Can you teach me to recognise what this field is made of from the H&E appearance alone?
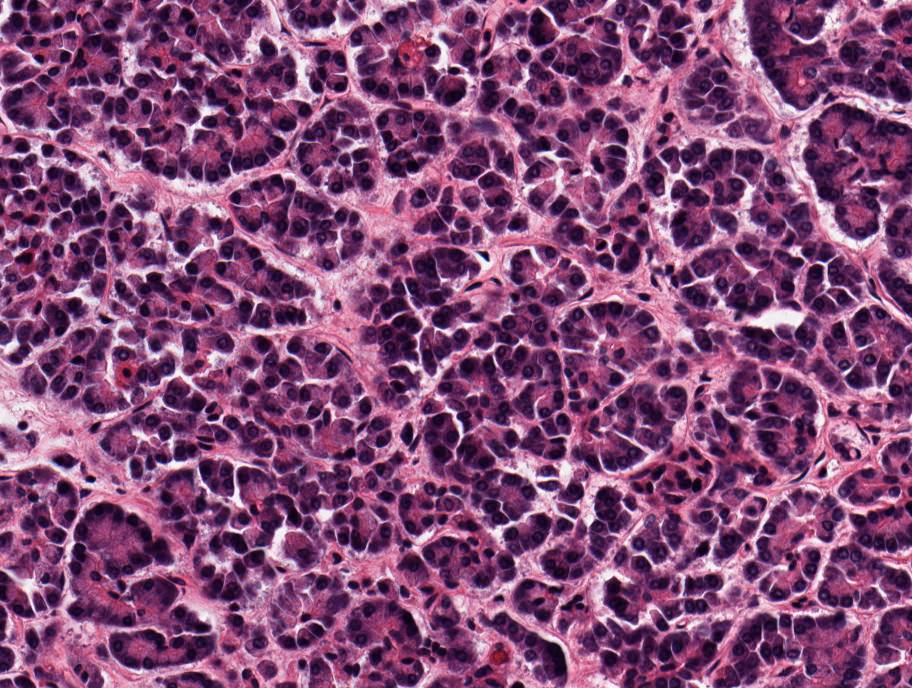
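All exocrine pancreas. Small, closely packed rounded glandular units, grouped into lobules. Cells pyramidal; nuclei basal, round, fairly uniform, many with a small distinct nucleolus. Cytoplasm deep purple at the base, paler and finely granular toward each unit's centre.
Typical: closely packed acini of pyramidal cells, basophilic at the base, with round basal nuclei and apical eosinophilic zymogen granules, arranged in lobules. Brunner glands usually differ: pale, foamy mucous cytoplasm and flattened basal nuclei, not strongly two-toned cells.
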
